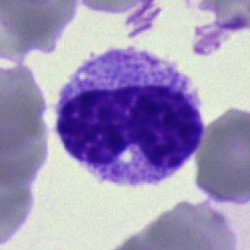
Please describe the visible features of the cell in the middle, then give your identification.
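Round outline. Nucleus kidney-shaped, notch on the lower side. Chromatin dark purple, coarsely clumped. Cytoplasm filled with fine purple granules. Cell in the middle: metamyelocyte.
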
